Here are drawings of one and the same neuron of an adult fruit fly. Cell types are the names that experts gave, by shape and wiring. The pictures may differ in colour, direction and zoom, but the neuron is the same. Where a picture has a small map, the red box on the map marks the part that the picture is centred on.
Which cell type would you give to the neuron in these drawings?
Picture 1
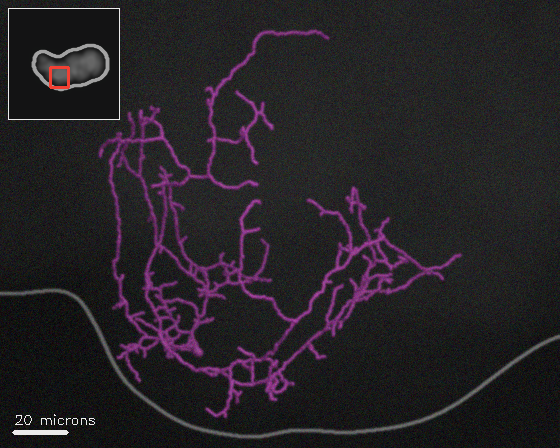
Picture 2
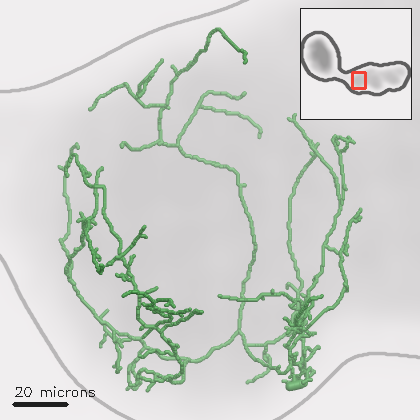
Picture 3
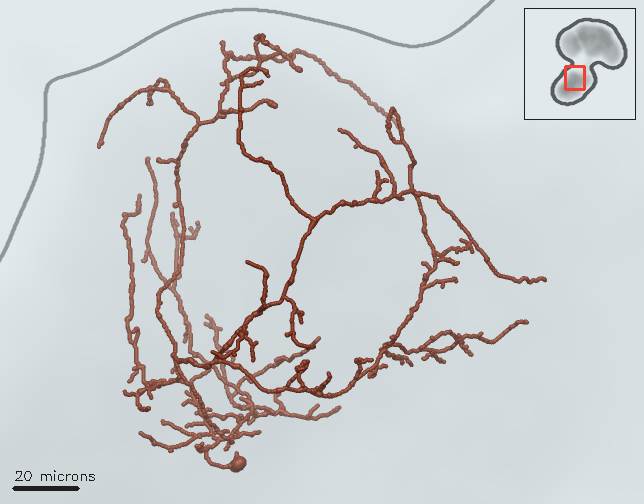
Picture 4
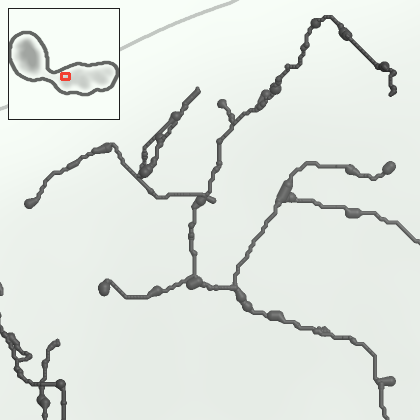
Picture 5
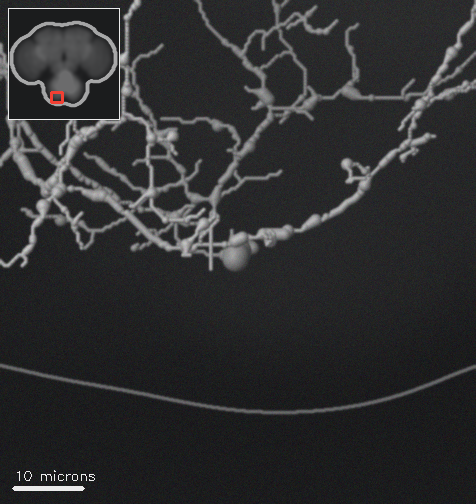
IN04B067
